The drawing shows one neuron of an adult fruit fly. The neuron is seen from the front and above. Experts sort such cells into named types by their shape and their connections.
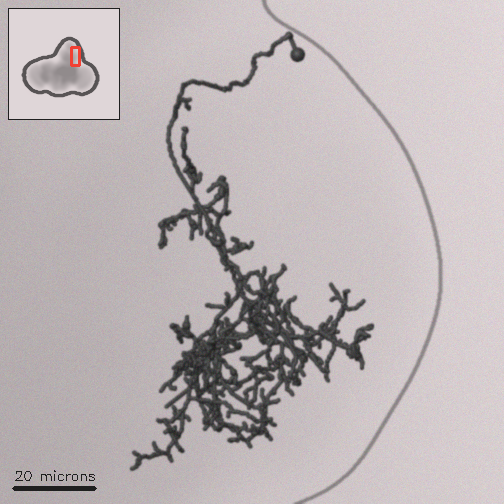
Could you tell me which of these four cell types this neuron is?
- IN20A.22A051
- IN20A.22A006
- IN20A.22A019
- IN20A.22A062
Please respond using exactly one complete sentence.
As for cell type, this neuron is IN20A.22A019.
